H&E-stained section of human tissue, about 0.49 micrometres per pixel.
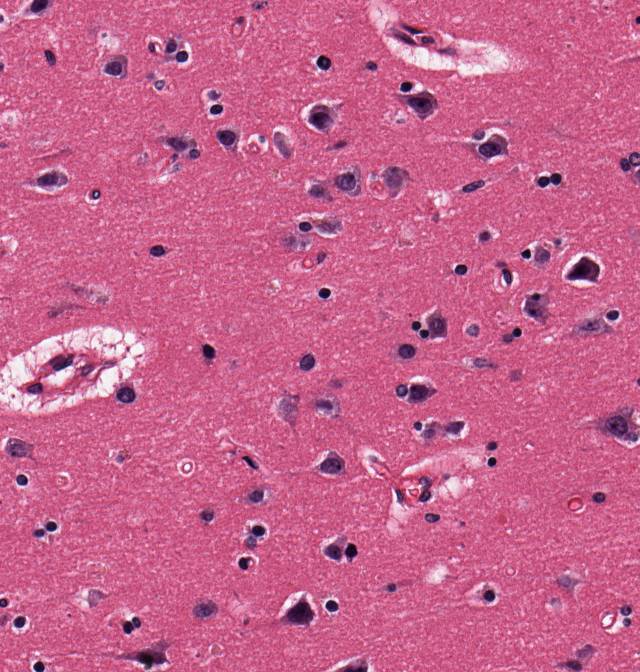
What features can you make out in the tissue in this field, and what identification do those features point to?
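Neurons with angular, triangular cell bodies and purplish cytoplasm are scattered, most numerous in the centre and right half. Among them lie many small, round, dark nuclei with scant visible cytoplasm, some in pairs or small clusters pressed against neuronal cell bodies. At top centre-right, an obliquely cut small vessel sits in a clear space. This is cerebral cortex.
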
